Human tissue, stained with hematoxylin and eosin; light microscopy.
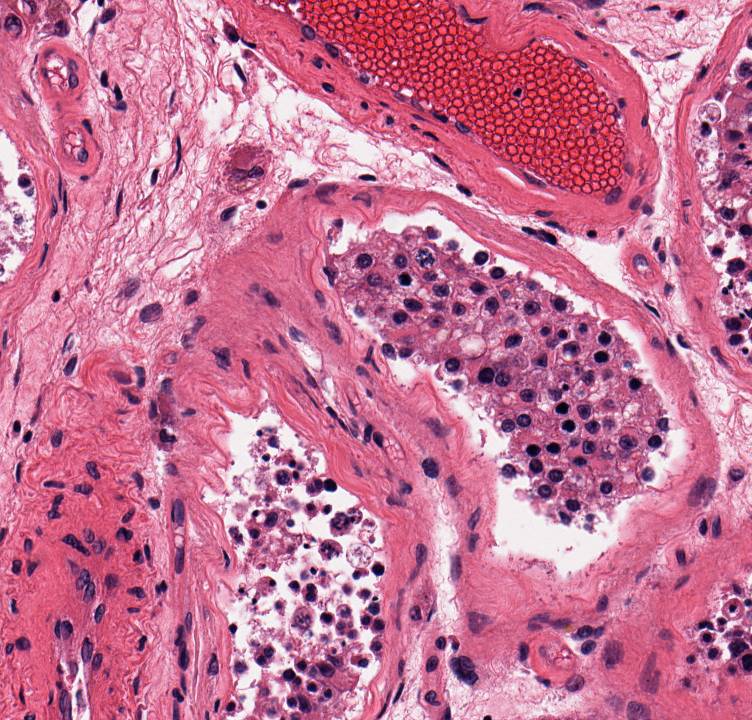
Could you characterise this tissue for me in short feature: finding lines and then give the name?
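Units: rounded and elongated tubular units, cut in different planes
Arrangement: separated by connective tissue across centre, lower left, right edge
Central unit: loosely packed rounded cells with dark, round nuclei
Gap: clear white space between central cell mass and wall, chiefly lower side
Cytoplasm: pale and vacuolated around nuclei of many loose cells
Name: testis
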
